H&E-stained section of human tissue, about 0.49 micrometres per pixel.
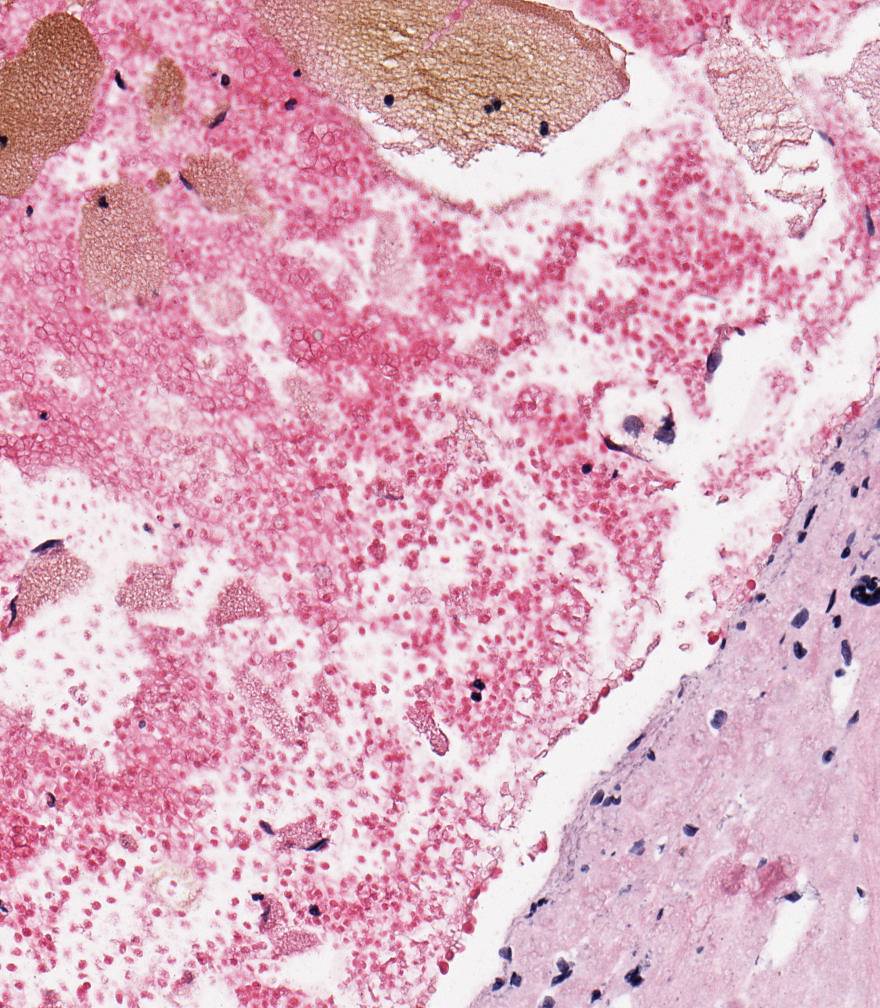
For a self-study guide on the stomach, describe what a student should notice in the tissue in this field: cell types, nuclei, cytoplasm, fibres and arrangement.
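Look at the lower right: pale pink, finely fibrillary tissue with scattered small, dark, oval to elongated nuclei. Several rounded brown-tan masses lie within the blood, the largest at top centre and upper left. Nucleated cells are sparse, lying singly among red blood cells.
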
